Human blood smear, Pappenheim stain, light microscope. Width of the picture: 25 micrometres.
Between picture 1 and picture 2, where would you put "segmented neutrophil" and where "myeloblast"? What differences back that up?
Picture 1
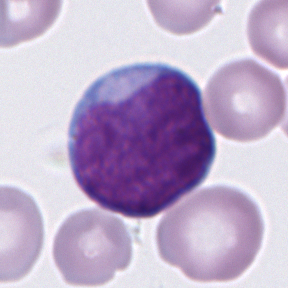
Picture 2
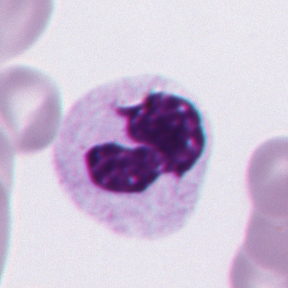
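The first picture is the myeloblast, and the second is the segmented neutrophil. Look at how much of each cell the nucleus takes up: about 80% of the area in the first, only about 40% in the second.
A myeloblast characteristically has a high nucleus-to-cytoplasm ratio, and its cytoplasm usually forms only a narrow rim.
In the first cell the cytoplasm shows mainly as a pale crescent at the top, with no granules in it. The second cell's cytoplasm is pale pinkish-lilac and holds fine, faint pinkish granules.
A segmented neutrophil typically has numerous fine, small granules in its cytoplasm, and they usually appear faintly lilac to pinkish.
Its nucleus is made of two dense masses joined by a narrower strip, the chromatin is dark purple and coarsely clumped, and no nucleoli can be seen.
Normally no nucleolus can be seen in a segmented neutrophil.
Size doesn't separate them much: about 13 micrometres across for the first and about 14 for the second, and both outlines are roughly round, the first with a smooth edge.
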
